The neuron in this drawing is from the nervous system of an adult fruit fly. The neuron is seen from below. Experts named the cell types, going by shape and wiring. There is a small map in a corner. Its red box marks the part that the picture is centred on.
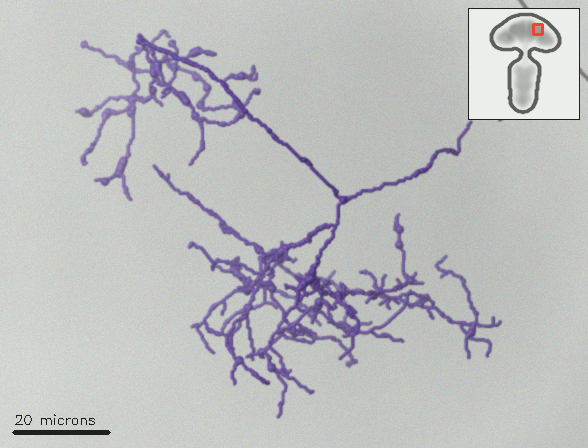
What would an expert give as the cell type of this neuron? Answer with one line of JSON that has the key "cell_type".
{"cell_type": "LHAD1a2"}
